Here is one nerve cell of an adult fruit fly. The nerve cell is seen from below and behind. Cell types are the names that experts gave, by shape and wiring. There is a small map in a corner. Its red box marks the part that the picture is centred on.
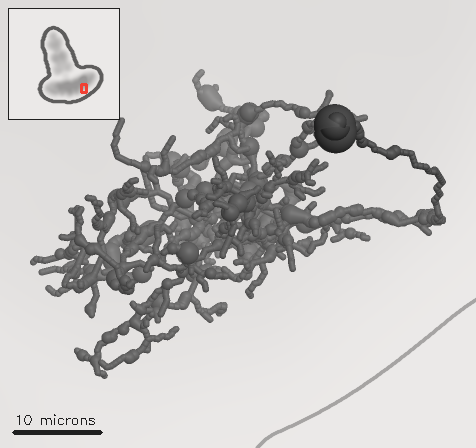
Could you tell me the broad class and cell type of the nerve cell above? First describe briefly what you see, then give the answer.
By the scale bar it is about 45 microns wide in this view. The picture shows dozens of branch ends. This is a central-brain intrinsic neuron. It is of cell type CB1207_b.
